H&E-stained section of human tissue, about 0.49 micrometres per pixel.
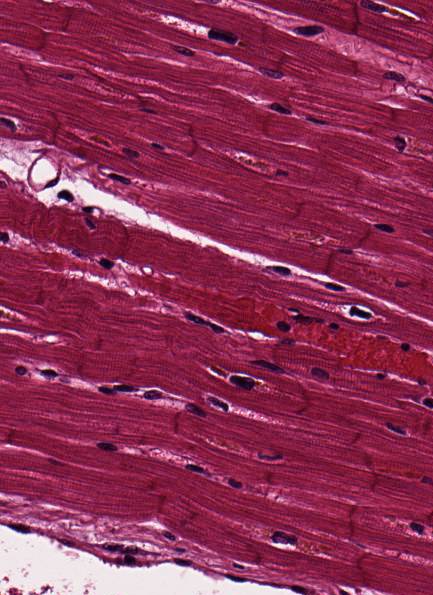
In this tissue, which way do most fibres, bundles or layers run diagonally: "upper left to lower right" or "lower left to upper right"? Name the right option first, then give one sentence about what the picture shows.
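Upper left to lower right. Long muscle fibres run parallel to one another, sloping from upper left to lower right across the whole field.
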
